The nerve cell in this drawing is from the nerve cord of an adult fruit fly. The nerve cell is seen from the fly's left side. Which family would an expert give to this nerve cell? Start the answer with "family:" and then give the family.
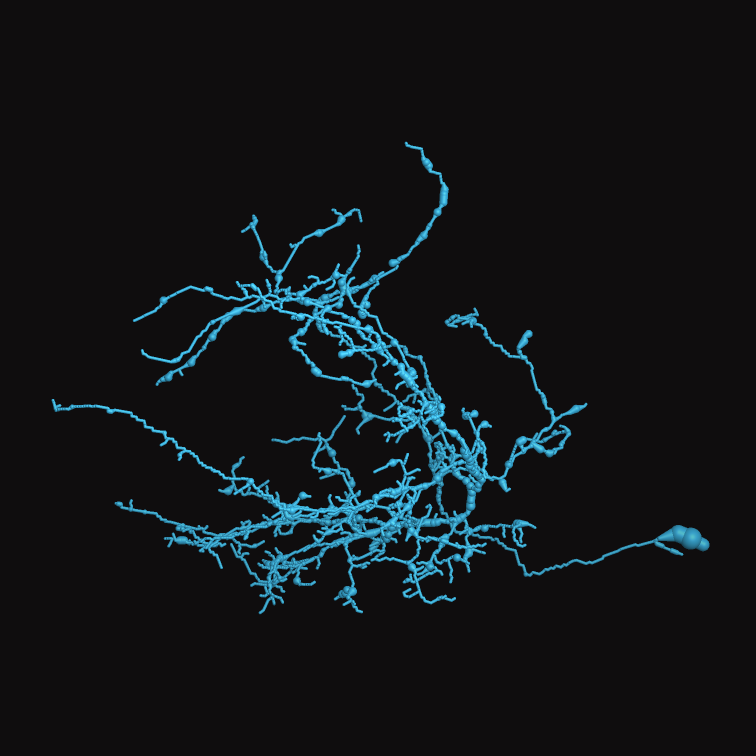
family: hemilineage 04B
